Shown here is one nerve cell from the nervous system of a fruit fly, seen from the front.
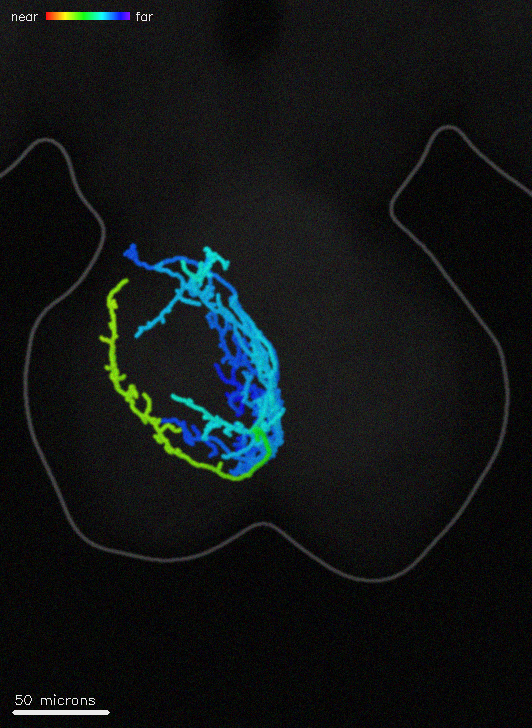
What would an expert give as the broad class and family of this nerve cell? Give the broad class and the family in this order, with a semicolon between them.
nerve-cord intrinsic neuron; hemilineage 17A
